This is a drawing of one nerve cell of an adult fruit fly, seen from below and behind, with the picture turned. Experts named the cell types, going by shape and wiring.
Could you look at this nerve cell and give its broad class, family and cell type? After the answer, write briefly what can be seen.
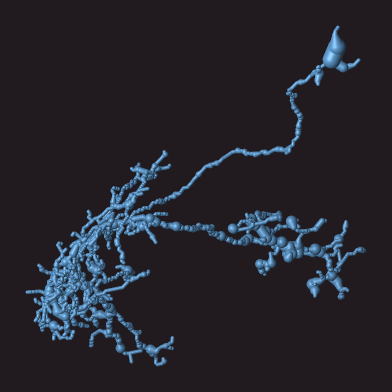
Its broad class is central-brain intrinsic neuron. The family is hemilineage LB3. It is of cell type GNG422. The cell body can be seen at the upper right of the picture. Dozens of branch ends can be seen.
